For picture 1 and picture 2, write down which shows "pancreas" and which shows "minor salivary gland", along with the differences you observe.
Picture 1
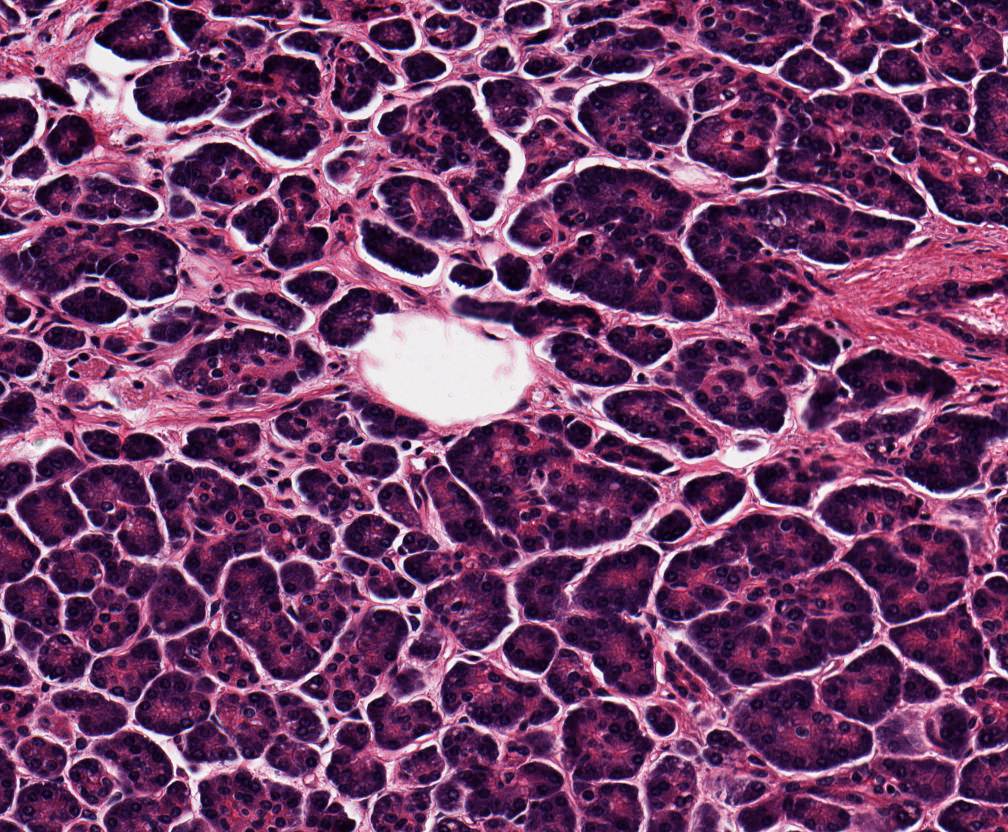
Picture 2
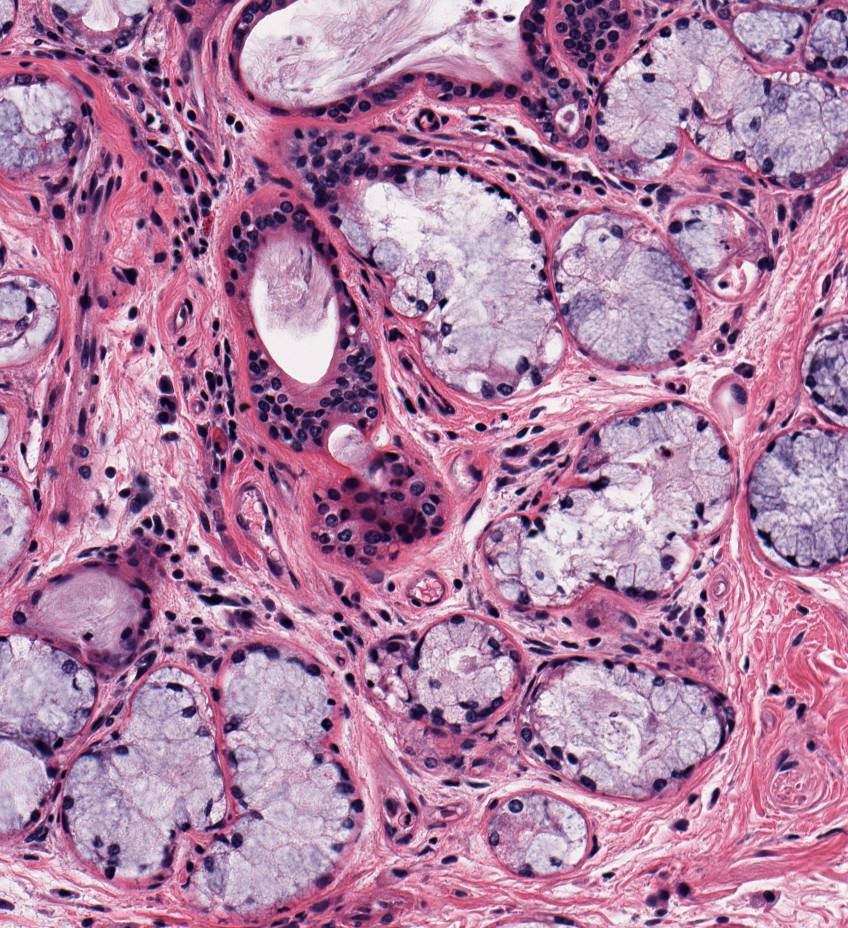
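Of the two fields, the first is pancreas and the second is minor salivary gland. Pancreas: closely packed acini fill the whole field, grouped into small clusters separated by thin pink connective tissue strands. The acinar cells have deeply purple basophilic cytoplasm that turns paler pink toward the centre of each acinus, and round, dark nuclei toward the outer, basal side. The acinar lumina are tiny and mostly not visible. Minor salivary gland: rounded clusters of pale glandular acini, separated by bands of pink fibrous tissue, occupy most of the field. Their cells have pale, foamy, greyish-blue mucous cytoplasm, with small, dark nuclei flattened against the outer edge of each acinus. Small dark round lymphocytes gather in the stroma around the duct in the upper left-centre.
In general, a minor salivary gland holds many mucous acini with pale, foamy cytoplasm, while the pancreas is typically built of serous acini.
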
